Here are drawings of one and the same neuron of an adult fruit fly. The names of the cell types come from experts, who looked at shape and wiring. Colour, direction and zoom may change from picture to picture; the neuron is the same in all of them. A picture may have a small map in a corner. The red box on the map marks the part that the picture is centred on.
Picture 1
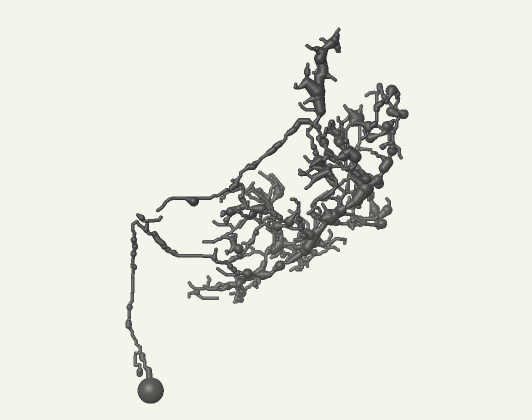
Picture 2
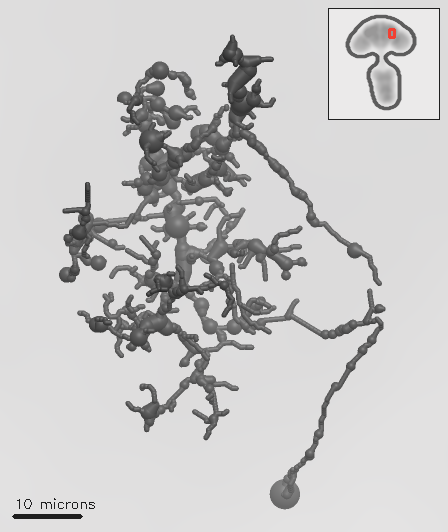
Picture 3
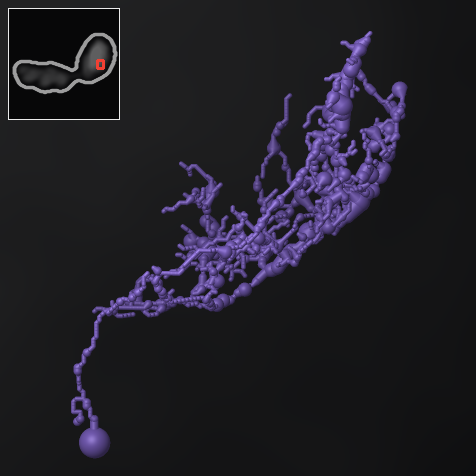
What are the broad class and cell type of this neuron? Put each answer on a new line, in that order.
central-brain intrinsic neuron
CB2365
